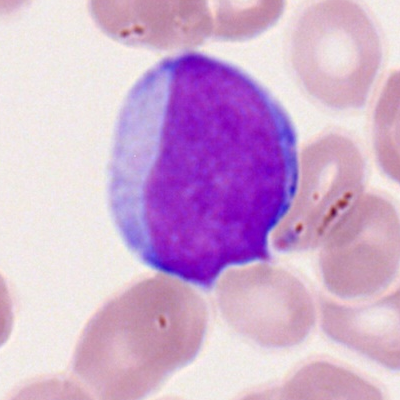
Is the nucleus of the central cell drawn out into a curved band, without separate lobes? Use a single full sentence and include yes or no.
No, there is a compact round or oval nucleus rather than a bent band.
